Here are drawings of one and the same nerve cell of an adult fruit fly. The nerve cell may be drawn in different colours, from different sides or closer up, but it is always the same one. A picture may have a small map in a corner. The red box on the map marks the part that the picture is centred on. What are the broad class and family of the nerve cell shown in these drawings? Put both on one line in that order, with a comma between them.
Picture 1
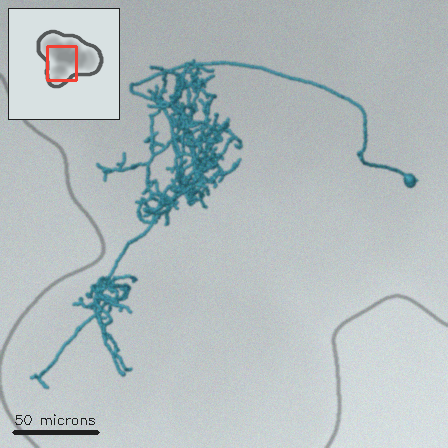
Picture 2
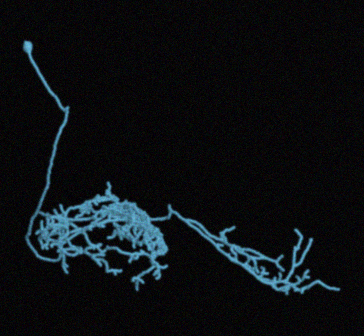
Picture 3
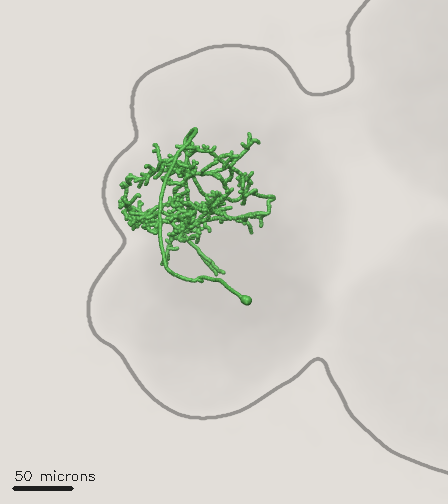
nerve-cord intrinsic neuron, hemilineage 01A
